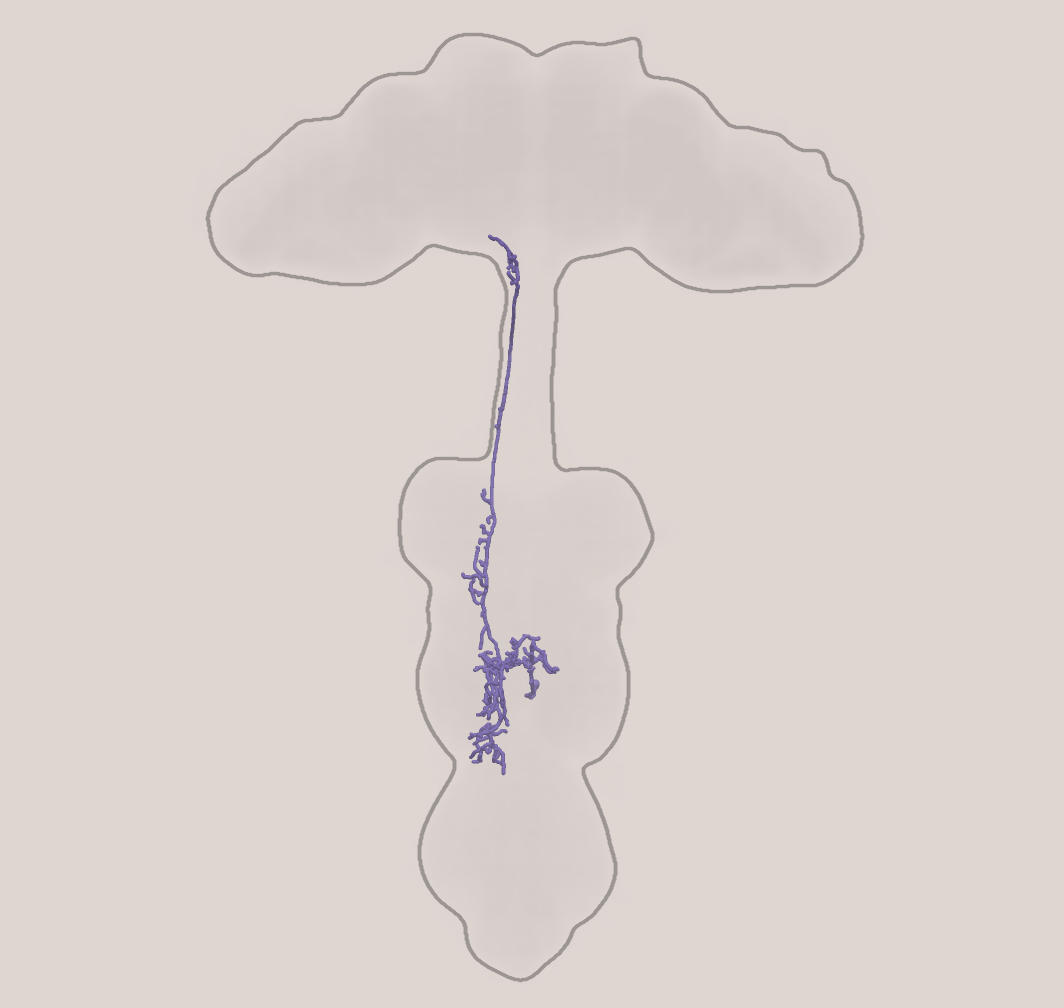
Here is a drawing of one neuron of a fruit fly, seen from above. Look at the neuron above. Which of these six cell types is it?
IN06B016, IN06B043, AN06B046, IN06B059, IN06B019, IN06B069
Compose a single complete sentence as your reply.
The neuron here is of the cell type AN06B046.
